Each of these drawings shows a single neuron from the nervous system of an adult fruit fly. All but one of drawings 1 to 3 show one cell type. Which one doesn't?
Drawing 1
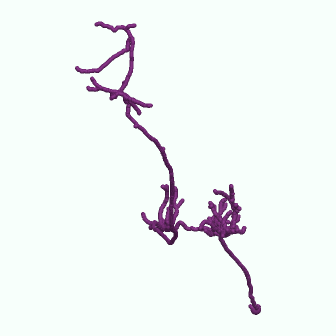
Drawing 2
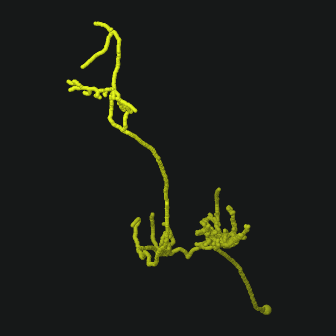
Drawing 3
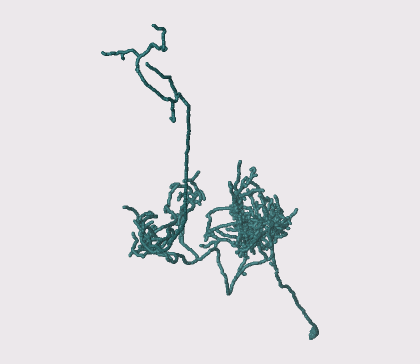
3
